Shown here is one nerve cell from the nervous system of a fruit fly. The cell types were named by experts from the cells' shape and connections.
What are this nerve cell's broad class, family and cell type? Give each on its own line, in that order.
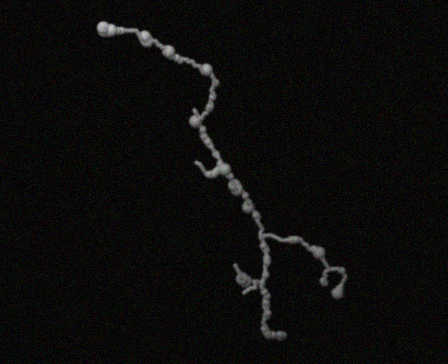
sensory neuron entering the brain
class mechanosensory
JO-B3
